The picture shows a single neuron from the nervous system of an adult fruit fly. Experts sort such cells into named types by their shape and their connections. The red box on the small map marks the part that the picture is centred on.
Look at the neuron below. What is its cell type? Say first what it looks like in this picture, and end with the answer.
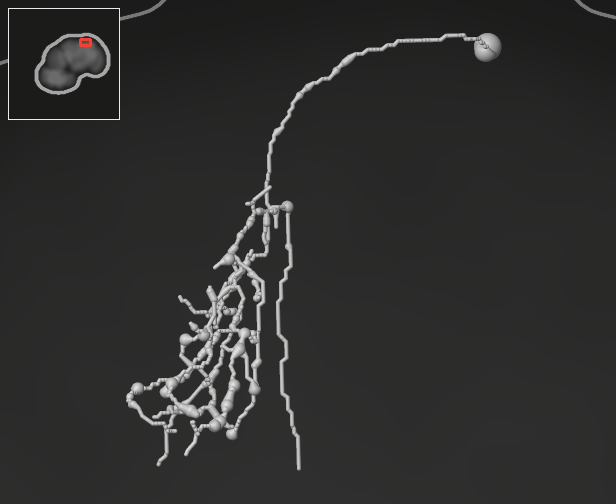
Its cell body lies at the upper right of the picture. As drawn here it is about as wide as it is tall. Its broad class is central-brain intrinsic neuron. Its cell type is CB4134.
